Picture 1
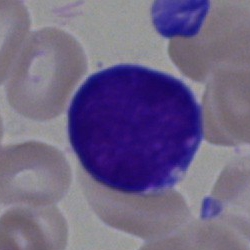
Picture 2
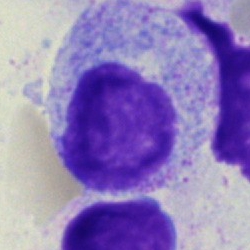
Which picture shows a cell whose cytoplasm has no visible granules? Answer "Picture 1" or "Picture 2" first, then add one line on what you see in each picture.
Picture 1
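In picture 1: No granules are seen in the cell.
In picture 2: Fine purple-pink granules are scattered through the cytoplasm.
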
